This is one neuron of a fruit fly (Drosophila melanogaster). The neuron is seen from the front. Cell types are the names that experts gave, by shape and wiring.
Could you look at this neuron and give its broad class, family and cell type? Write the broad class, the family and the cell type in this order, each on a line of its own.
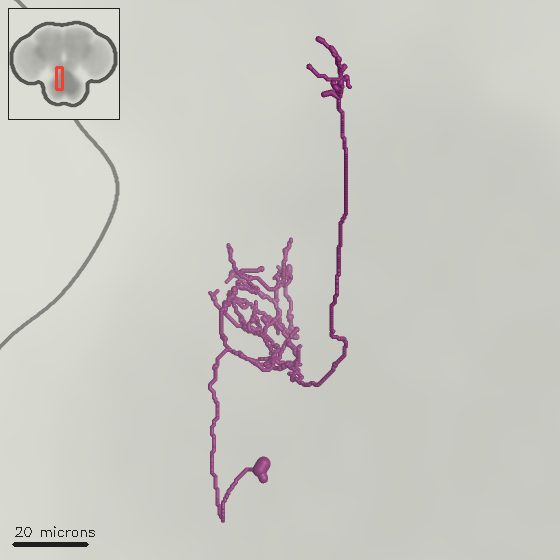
ascending neuron
hemilineage 16B
AN16B078_b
